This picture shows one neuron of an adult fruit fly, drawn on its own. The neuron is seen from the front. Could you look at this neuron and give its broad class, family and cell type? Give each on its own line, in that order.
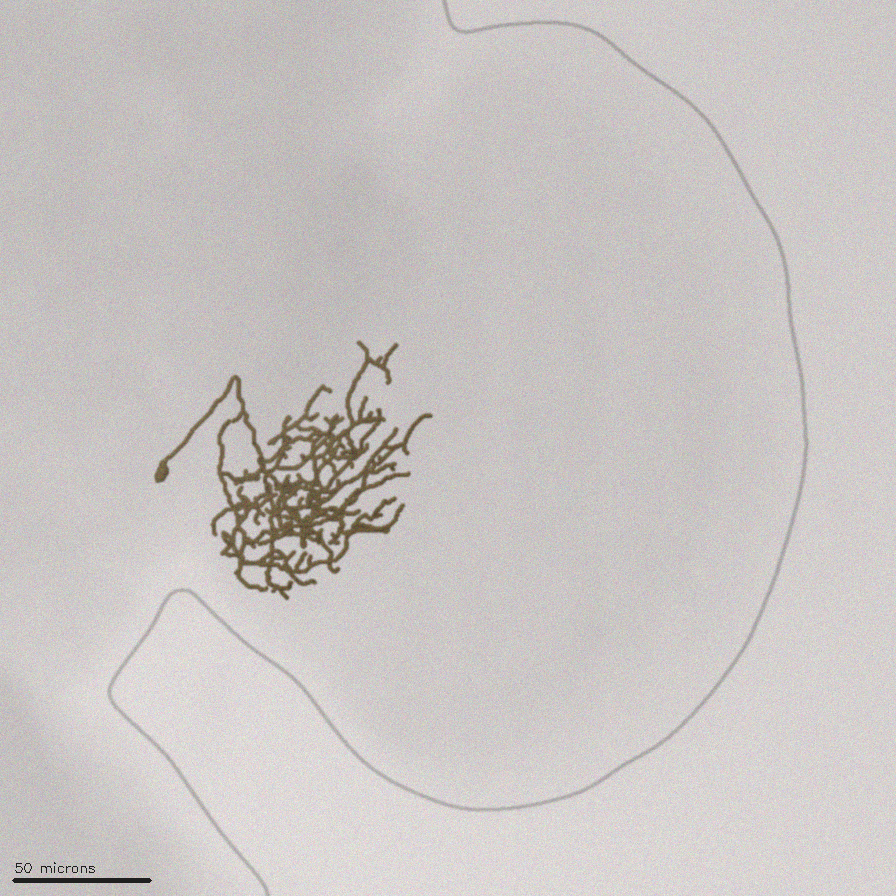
optic-lobe intrinsic neuron
Li
Li19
